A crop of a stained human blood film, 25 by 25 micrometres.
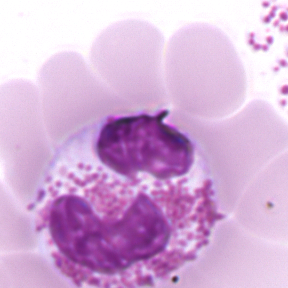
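Eosinophil, its nucleus divided into two separate lobes, an upper one and a larger lower one. Both lobes hold dense, dark purple chromatin. Granules crowd the lower half of the cell, while the pale cytoplasm around the upper lobe carries few.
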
